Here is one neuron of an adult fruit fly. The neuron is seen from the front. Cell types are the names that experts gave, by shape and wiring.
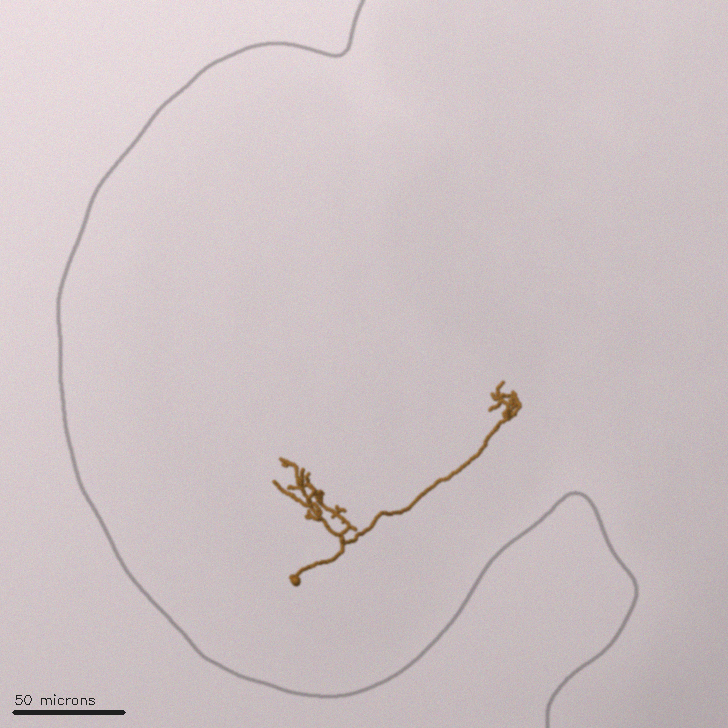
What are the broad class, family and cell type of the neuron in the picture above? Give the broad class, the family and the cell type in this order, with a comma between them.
optic-lobe intrinsic neuron, Tm, Tm33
